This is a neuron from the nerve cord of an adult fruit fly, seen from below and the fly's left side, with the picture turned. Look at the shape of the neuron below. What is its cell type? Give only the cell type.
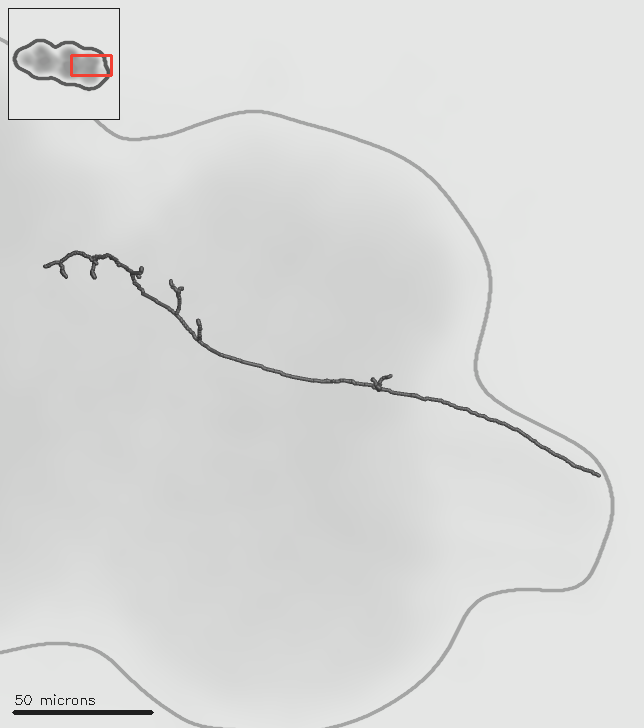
DNge046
